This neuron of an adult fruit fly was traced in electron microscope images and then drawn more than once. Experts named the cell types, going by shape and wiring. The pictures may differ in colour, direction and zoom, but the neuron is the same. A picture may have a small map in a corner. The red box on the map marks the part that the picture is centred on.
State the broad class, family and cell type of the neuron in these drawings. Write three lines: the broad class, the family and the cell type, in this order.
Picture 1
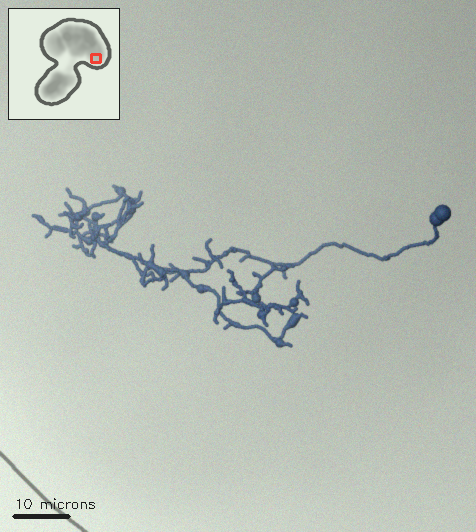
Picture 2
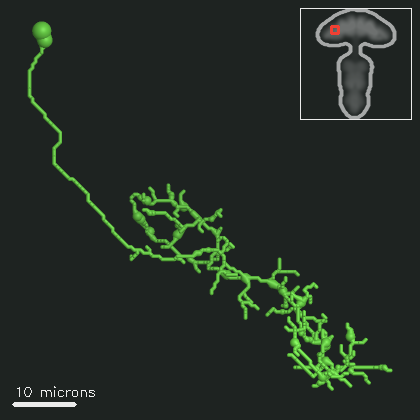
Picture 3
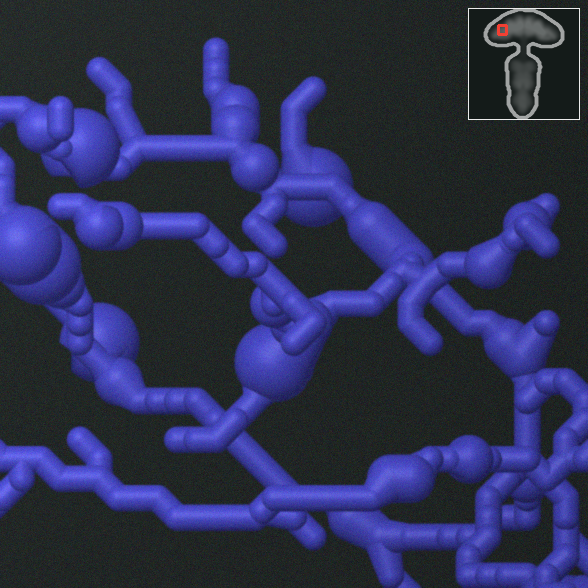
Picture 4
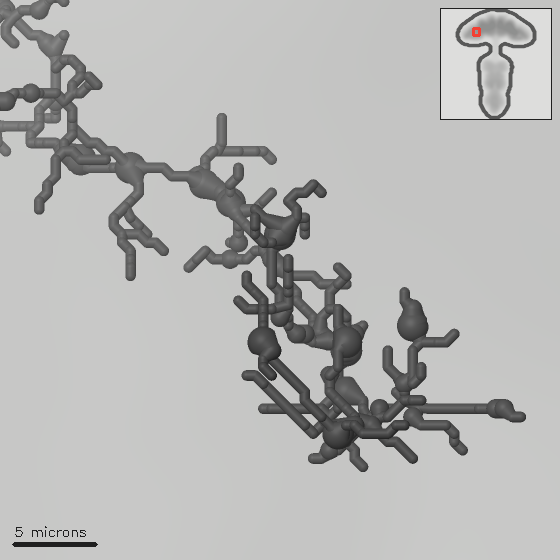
optic-lobe intrinsic neuron
Mi
Mi2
